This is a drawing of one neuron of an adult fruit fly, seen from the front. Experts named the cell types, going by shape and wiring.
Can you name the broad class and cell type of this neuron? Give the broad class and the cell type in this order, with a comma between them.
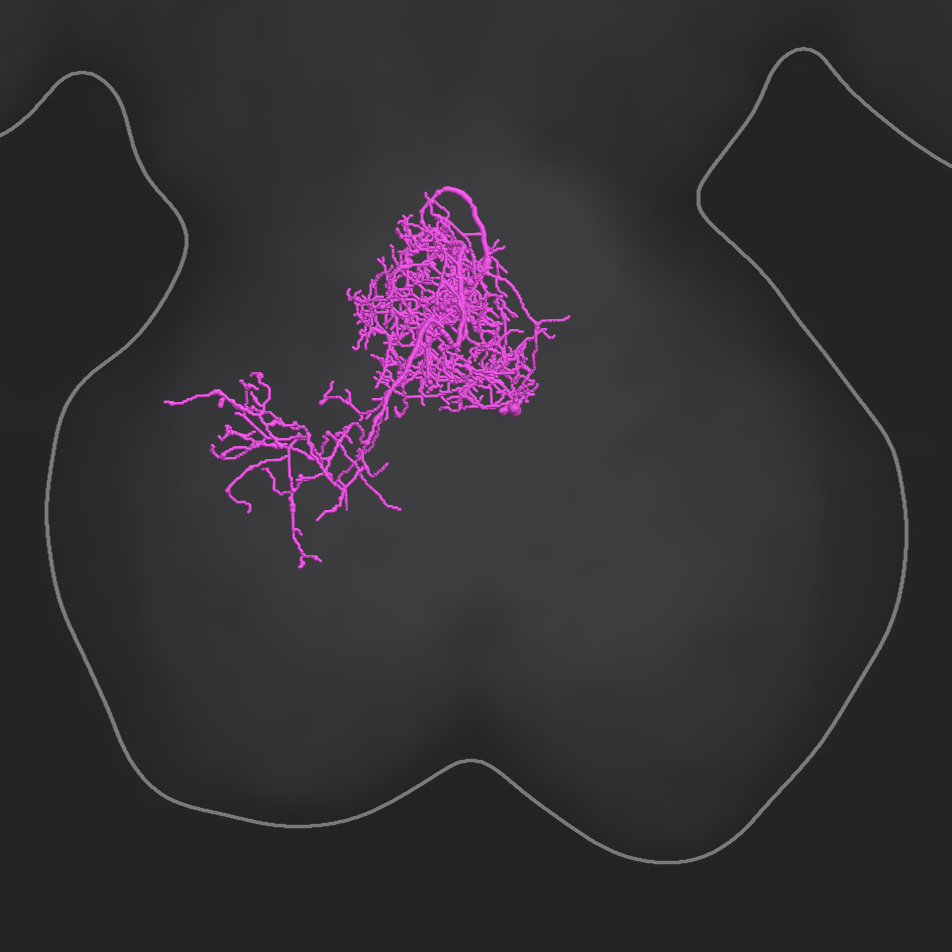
nerve-cord intrinsic neuron, INXXX126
